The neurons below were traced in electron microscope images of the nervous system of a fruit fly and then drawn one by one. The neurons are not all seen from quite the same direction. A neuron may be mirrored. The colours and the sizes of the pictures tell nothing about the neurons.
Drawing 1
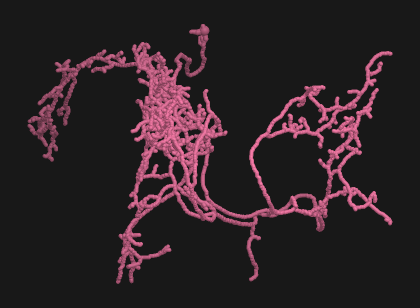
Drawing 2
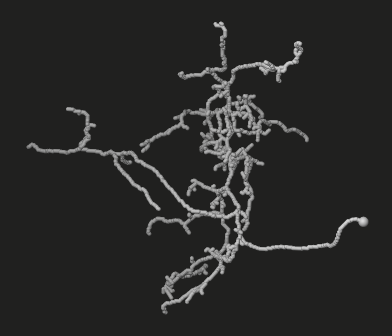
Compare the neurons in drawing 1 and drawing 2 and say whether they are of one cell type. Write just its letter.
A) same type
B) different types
B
